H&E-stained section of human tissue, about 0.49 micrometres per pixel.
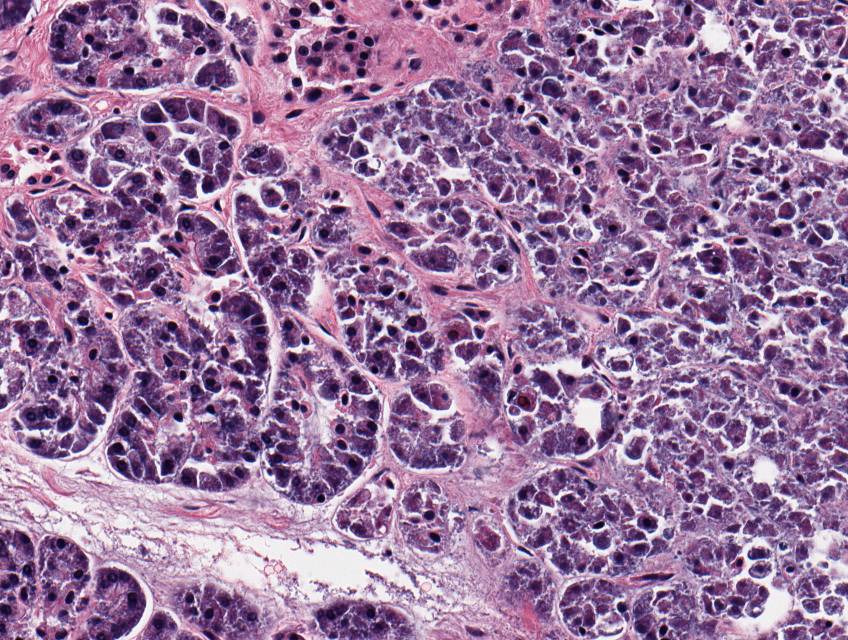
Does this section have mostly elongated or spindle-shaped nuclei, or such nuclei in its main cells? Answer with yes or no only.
No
